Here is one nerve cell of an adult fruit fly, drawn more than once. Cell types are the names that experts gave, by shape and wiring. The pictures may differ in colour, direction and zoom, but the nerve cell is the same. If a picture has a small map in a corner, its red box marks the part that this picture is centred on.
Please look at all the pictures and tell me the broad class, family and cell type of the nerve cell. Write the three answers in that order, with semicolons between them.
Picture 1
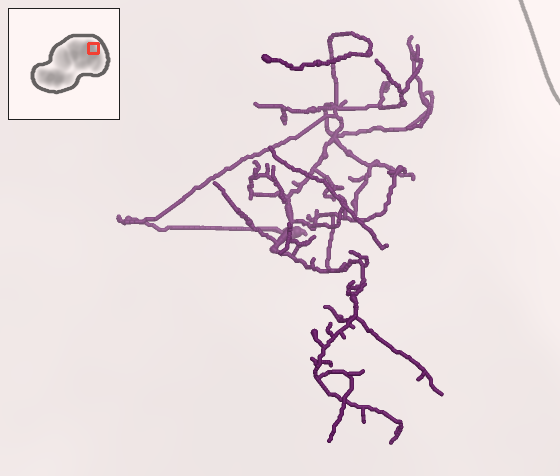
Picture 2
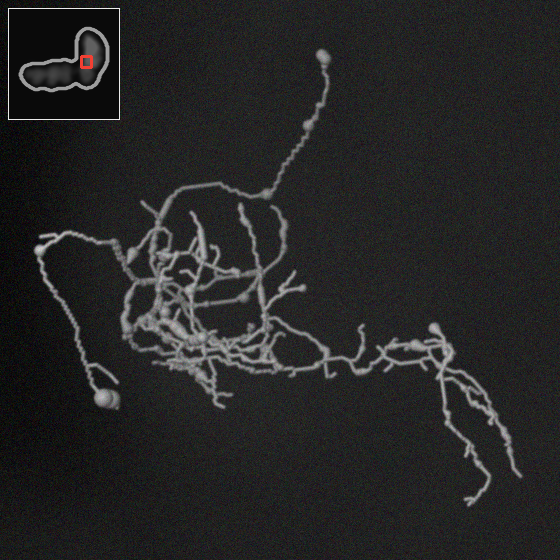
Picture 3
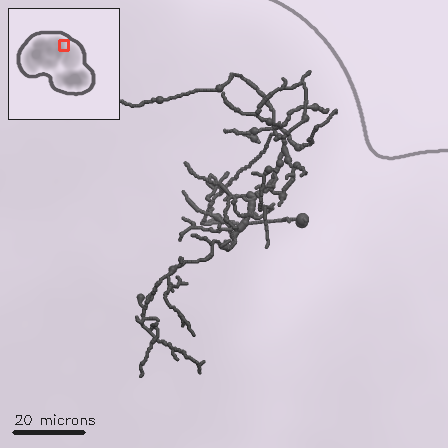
central-brain intrinsic neuron; hemilineage LHp1; LHPV4a3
